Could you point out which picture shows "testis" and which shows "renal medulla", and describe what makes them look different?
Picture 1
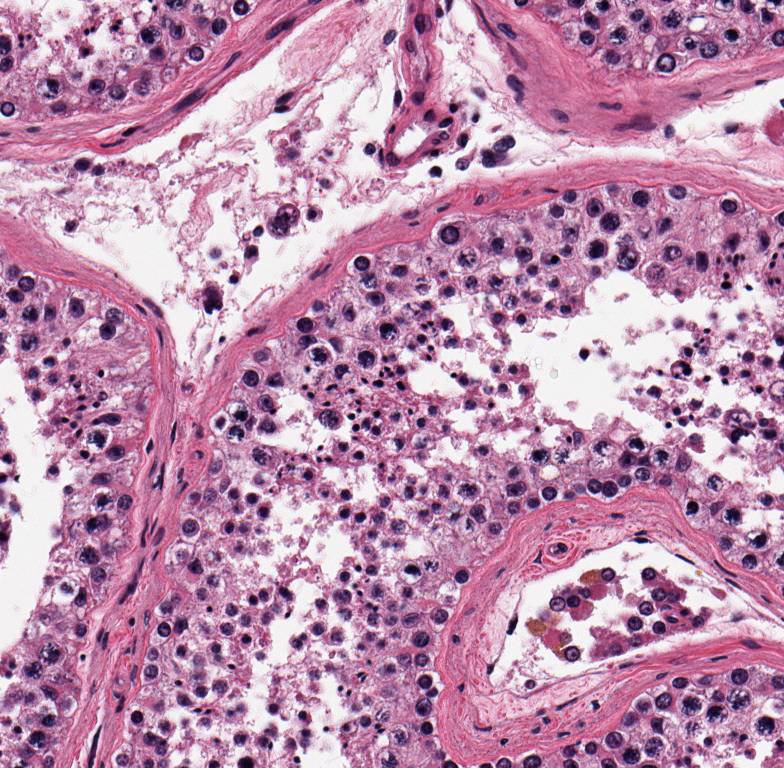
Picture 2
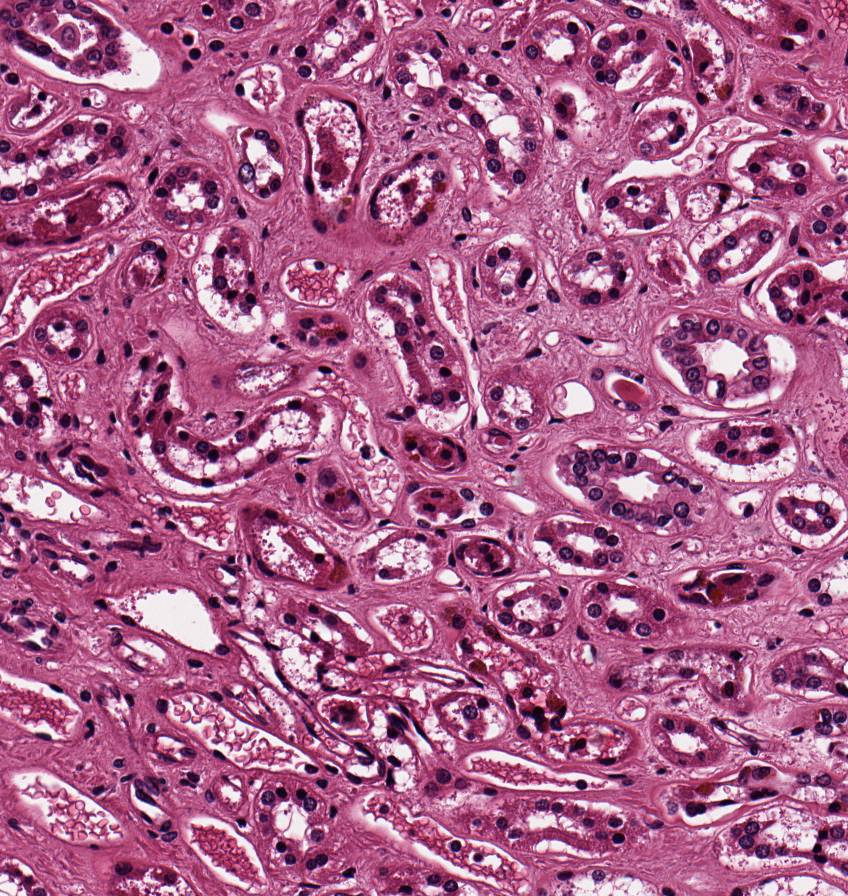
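Picture 1: testis. Picture 2: renal medulla. Picture 1: several rounded tubules cut across or obliquely, the largest filling the centre. Picture 2: closely set tubules in round, oval and elongated profiles filling the field. Central tubule of picture 1 lined by many layers of cells with round nuclei; picture 2 tubules lined by a single layer of cuboidal epithelial cells. Picture 1: small cells with dense, very dark, condensed nuclei gather toward the central lumen. Picture 2: epithelial nuclei round, dark, fairly uniform in size. Picture 2: pink fibrillar stroma with sparse spindle-shaped nuclei between tubules. Picture 1: golden-brown granular material among loose cells in the lumen of the lower-right structure.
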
